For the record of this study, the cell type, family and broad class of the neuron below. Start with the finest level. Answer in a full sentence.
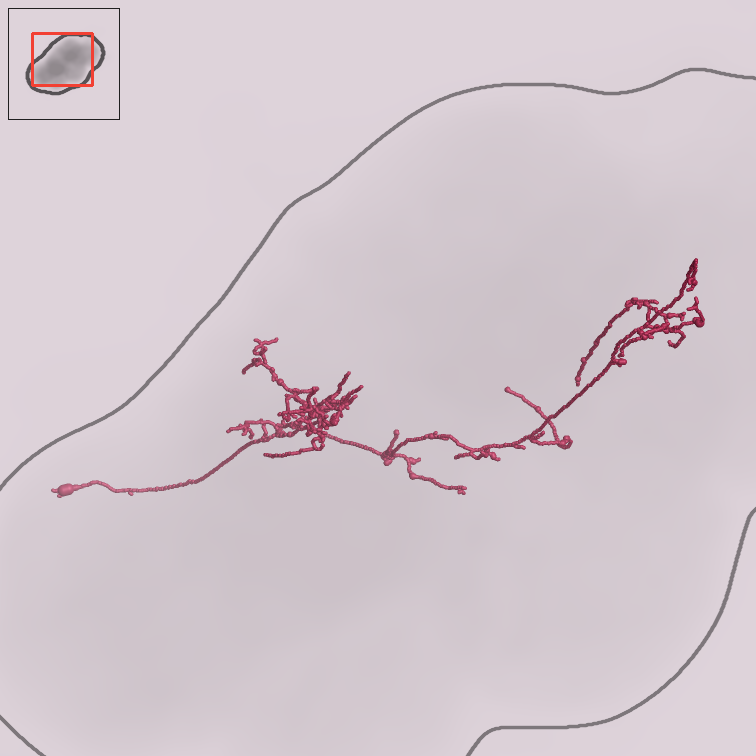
Type IN06A072 of hemilineage 06A, a nerve-cord intrinsic neuron.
